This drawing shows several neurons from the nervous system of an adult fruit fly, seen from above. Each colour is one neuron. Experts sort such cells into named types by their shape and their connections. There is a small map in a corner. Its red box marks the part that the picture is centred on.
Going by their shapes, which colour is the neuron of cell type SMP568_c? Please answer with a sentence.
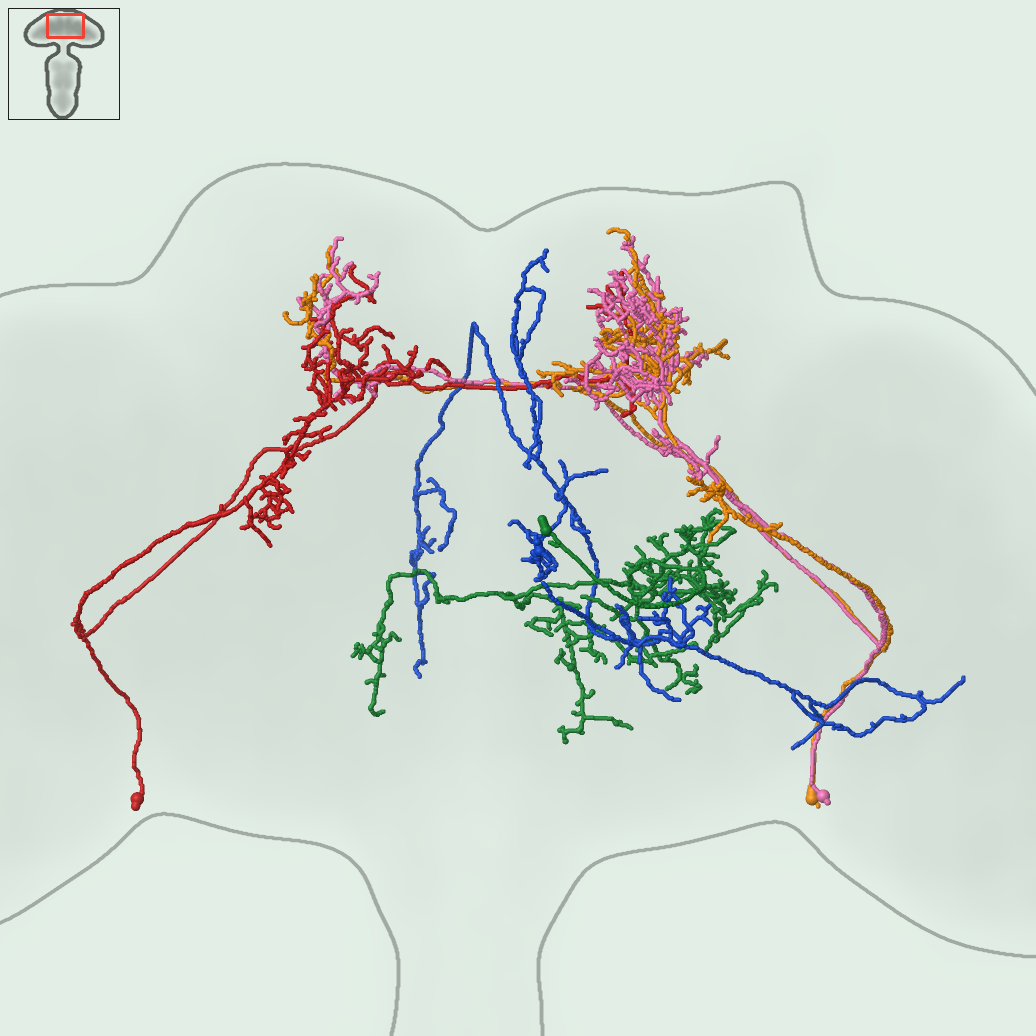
The colour is pink.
